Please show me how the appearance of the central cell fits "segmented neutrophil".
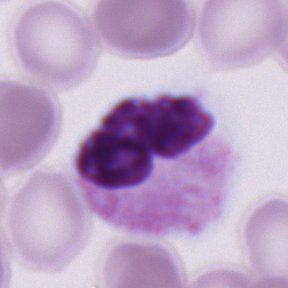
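Answer: segmented neutrophil.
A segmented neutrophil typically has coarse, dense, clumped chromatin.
That agrees with this cell, whose chromatin is dark purple and coarsely clumped, and no nucleoli can be seen in the nucleus.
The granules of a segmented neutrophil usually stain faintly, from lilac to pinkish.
Against this, the granules here are fine and pink-red, and they fill the cytoplasm. Most of that cytoplasm lies below the nucleus, toward the lower right.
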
